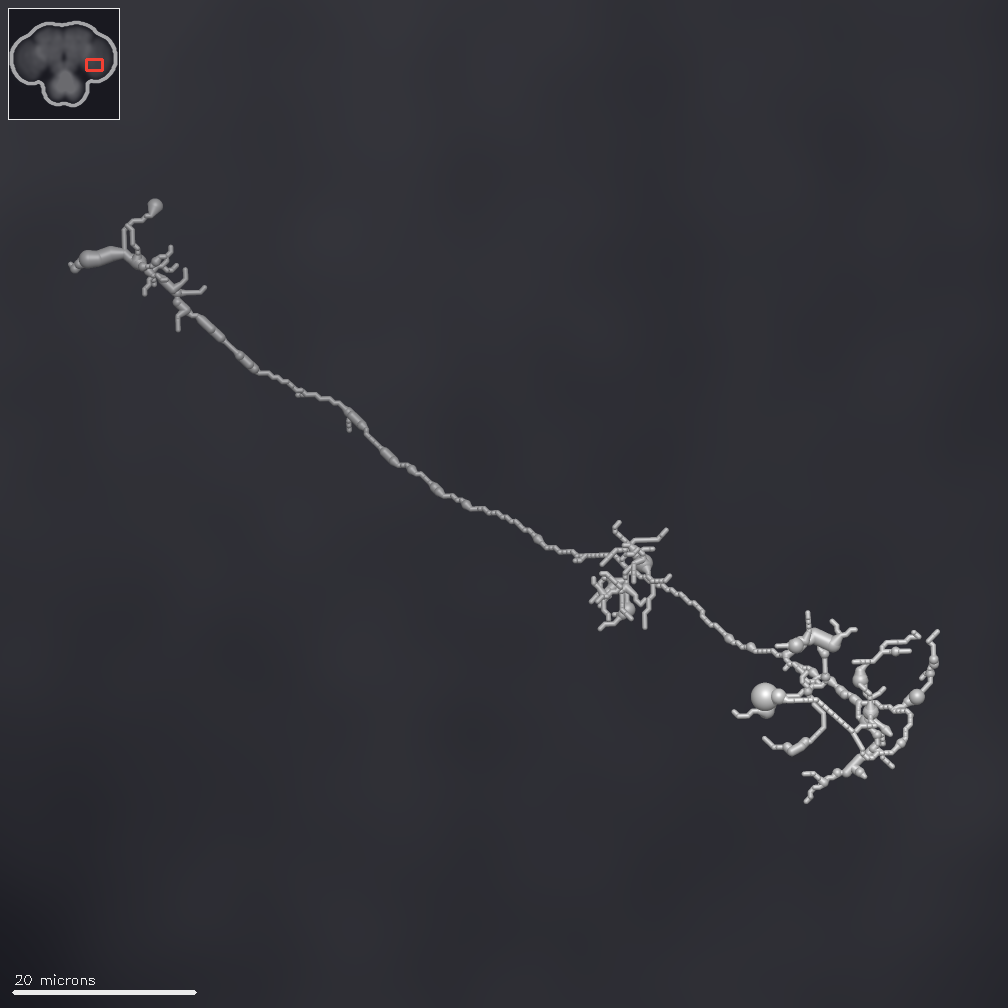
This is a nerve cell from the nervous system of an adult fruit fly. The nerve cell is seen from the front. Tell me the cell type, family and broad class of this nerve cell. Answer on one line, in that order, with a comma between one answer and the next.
Tm6, Tm, optic-lobe intrinsic neuron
